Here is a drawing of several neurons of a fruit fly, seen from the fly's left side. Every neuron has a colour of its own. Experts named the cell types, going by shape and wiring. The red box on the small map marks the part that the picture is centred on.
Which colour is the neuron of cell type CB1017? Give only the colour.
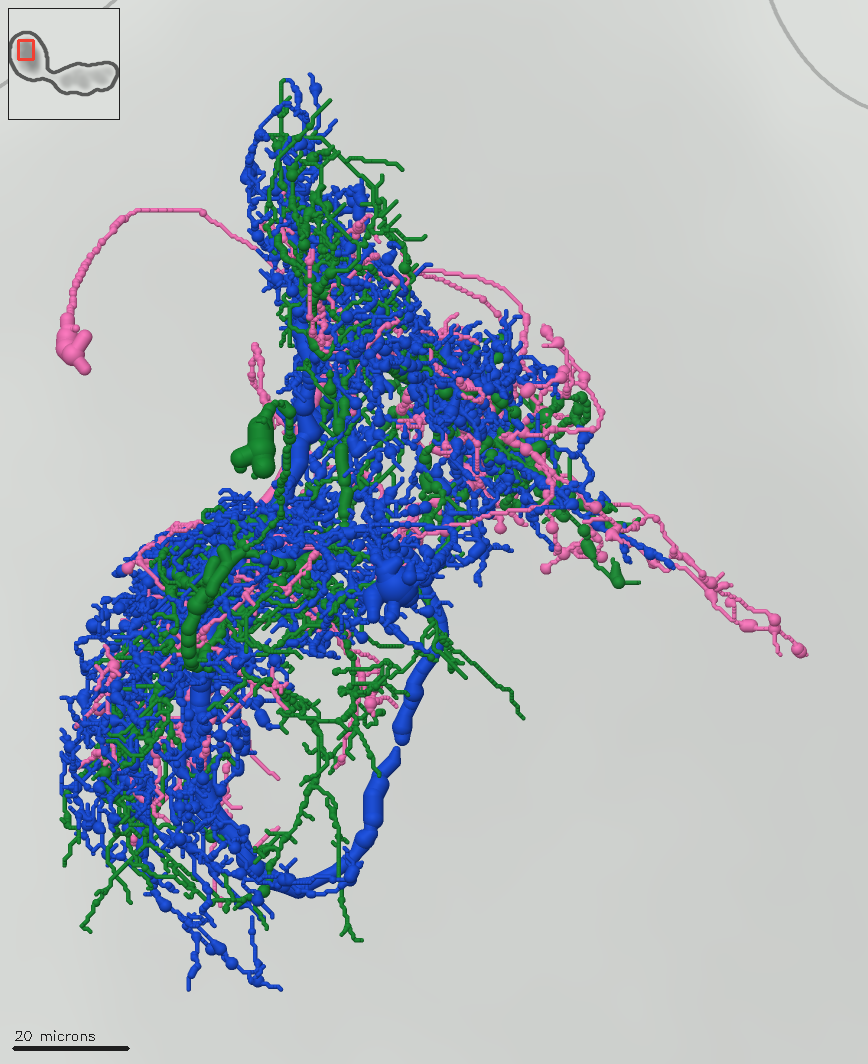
pink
